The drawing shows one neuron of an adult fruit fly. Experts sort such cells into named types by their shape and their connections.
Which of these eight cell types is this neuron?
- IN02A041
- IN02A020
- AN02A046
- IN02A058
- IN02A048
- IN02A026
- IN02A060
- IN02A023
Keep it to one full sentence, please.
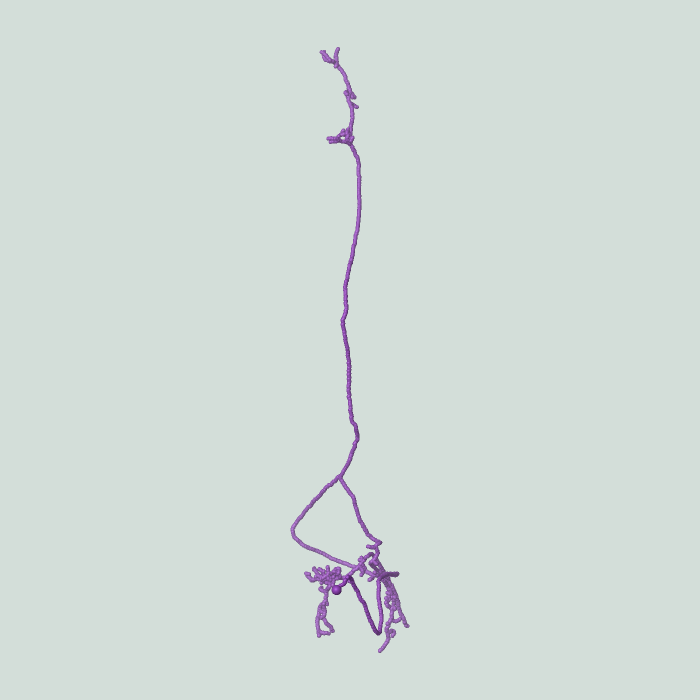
This neuron is typed as AN02A046.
